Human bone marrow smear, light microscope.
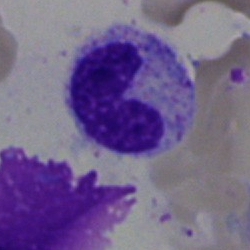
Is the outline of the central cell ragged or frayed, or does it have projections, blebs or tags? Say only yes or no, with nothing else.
No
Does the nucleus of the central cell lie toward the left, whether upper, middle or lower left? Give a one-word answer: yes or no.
Yes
